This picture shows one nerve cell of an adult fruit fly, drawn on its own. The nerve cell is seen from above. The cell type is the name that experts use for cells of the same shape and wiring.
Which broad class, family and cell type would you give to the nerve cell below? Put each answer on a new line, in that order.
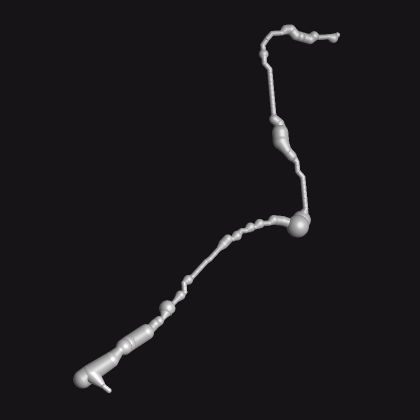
photoreceptor or other optic-lobe sensory neuron
class visual
R7y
